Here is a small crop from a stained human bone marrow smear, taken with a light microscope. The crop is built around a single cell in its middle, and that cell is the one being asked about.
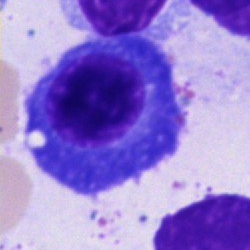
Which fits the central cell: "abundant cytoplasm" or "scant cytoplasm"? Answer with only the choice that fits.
Abundant cytoplasm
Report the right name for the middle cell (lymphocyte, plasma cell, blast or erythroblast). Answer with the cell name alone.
plasma cell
